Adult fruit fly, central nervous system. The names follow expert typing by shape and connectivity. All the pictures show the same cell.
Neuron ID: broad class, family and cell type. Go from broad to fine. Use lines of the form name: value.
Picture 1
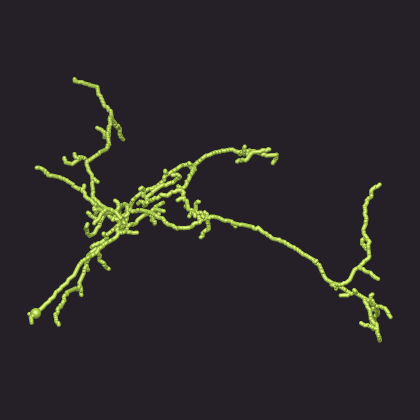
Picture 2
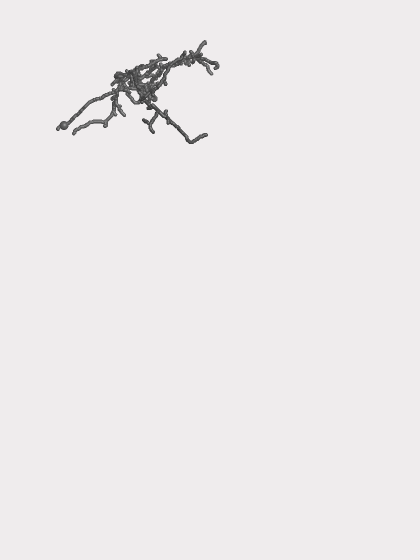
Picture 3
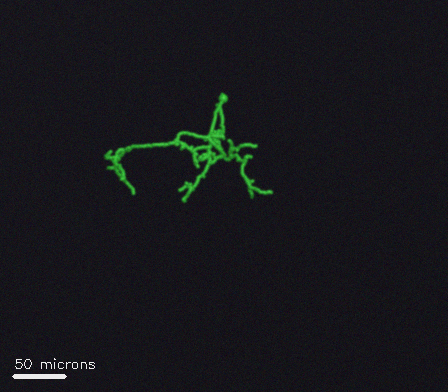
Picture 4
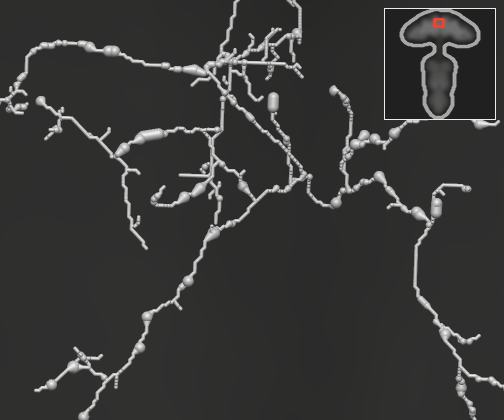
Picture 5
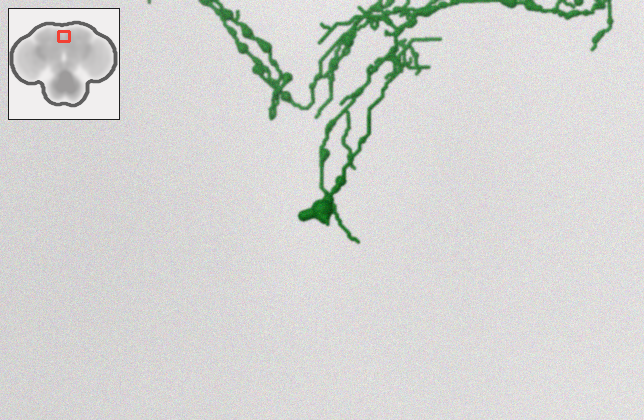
broad class: central-brain intrinsic neuron
family: hemilineage SMPad1
cell type: SMP105_a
